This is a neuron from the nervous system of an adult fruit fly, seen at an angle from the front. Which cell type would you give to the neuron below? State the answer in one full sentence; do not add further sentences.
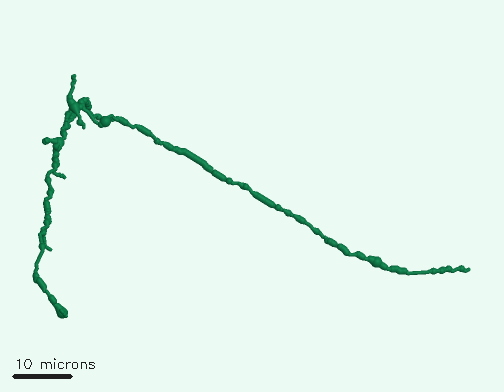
The cell type of this neuron is SNta19.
